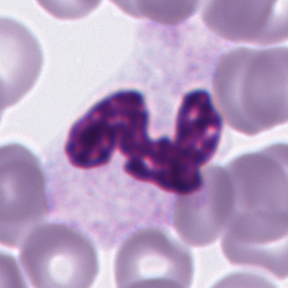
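Segmented neutrophil, in the middle of the field. The nucleus is one bent band folded into lobes, and a deep notch opens upward between its left and right parts. Its chromatin is dark purple and coarsely clumped, with small paler gaps. The cytoplasm, plentiful and pale pinkish-lilac, holds many fine, faint pinkish-violet granules.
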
